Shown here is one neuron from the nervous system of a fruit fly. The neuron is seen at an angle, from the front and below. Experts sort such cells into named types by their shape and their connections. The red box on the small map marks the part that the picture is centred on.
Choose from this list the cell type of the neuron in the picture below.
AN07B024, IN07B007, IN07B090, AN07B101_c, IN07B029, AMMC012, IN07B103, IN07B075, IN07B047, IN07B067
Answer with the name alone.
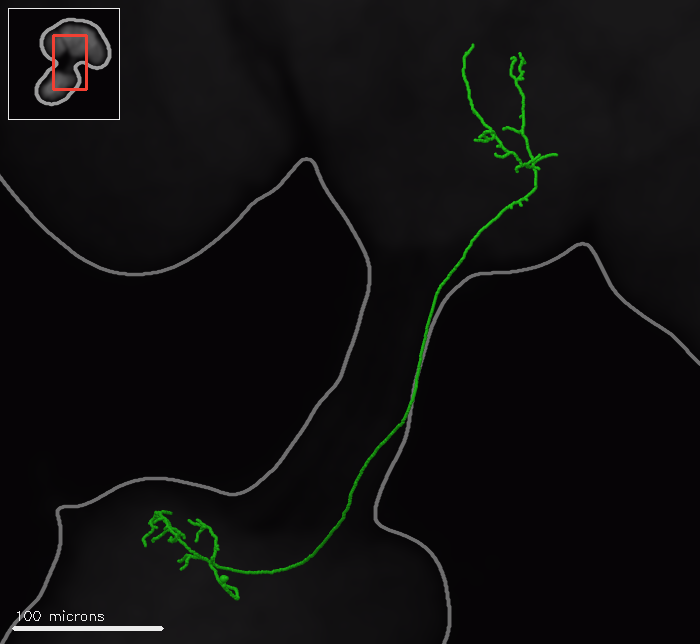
AN07B101_c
